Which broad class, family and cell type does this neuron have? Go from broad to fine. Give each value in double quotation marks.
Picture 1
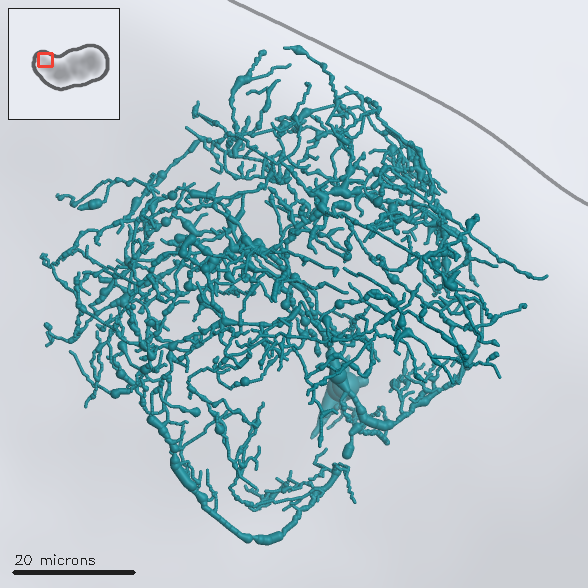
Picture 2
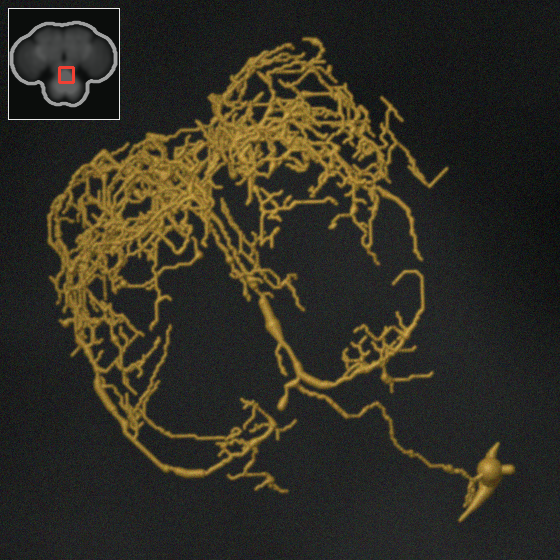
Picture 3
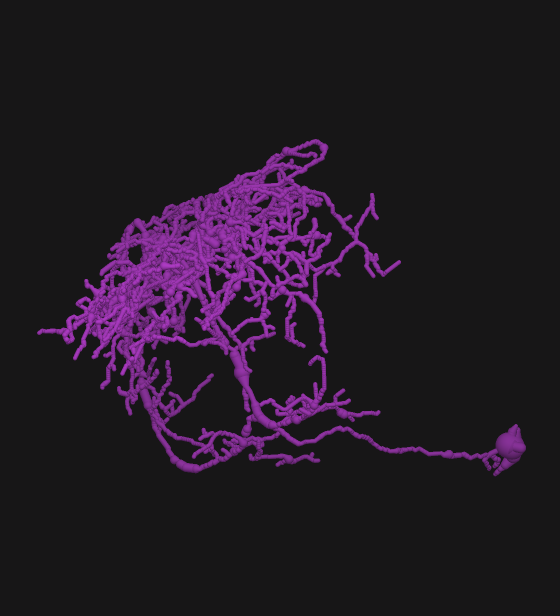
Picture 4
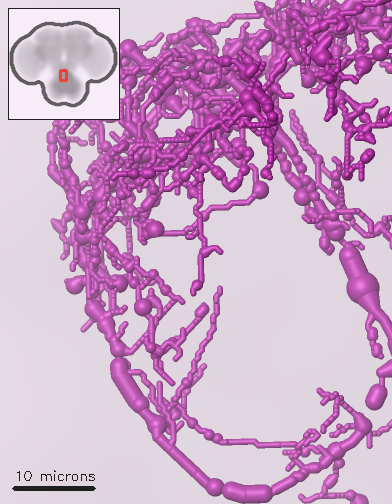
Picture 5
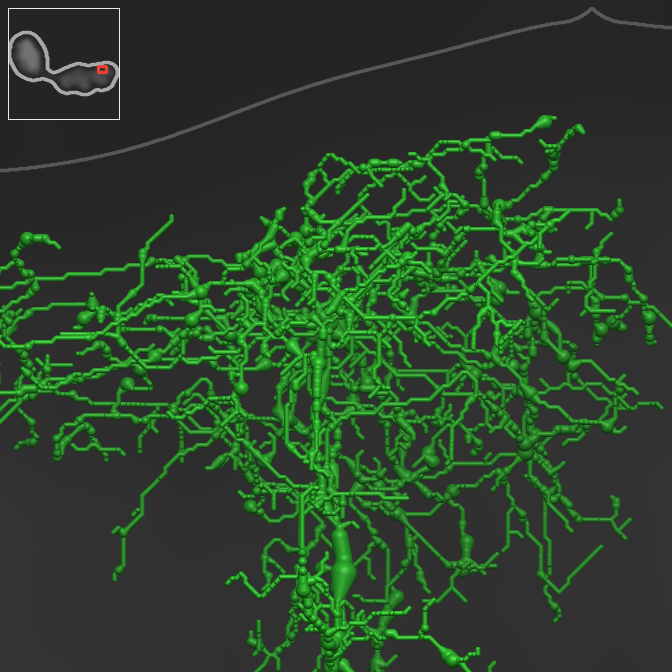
"nerve-cord intrinsic neuron", "hemilineage 00A", "IN00A017"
